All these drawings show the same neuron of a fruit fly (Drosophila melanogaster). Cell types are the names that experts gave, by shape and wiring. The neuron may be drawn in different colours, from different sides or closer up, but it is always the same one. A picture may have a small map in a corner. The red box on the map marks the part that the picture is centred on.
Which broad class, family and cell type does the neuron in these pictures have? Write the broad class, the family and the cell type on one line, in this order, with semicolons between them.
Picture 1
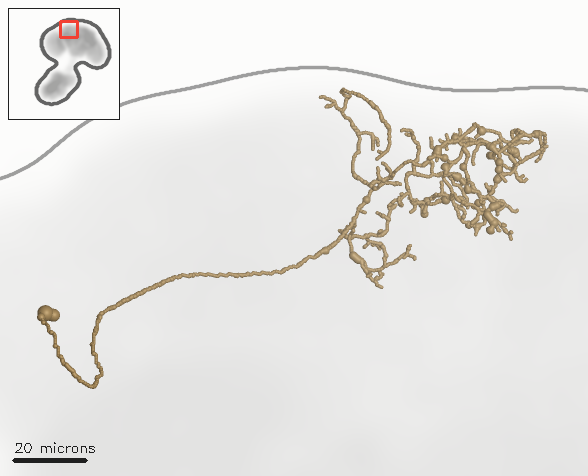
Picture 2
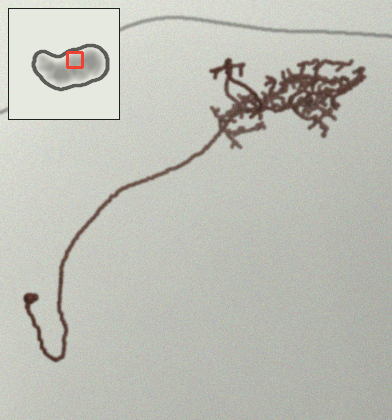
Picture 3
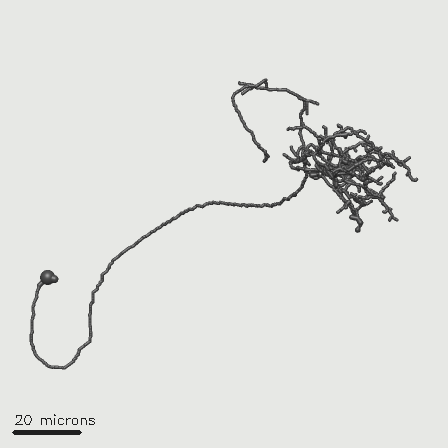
central-brain intrinsic neuron; hemilineage SIPa1_ventral; SIP006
